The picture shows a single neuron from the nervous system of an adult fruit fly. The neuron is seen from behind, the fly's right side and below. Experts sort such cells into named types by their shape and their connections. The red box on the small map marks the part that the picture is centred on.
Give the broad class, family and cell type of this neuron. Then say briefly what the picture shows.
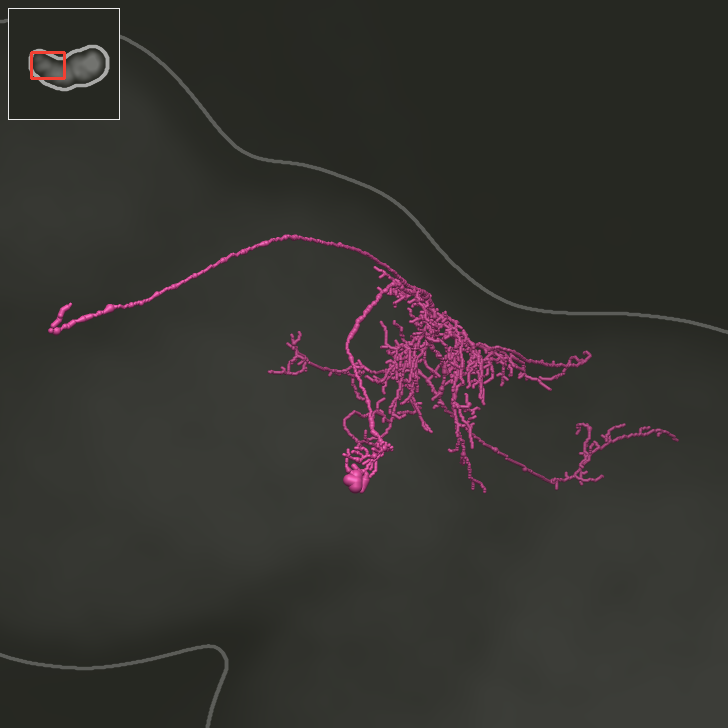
It is a motor neuron of the nerve cord. Its family is MNhl. It is of cell type MNhl88. The picture shows dozens of branch ends. In this view it is wider than it is tall.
